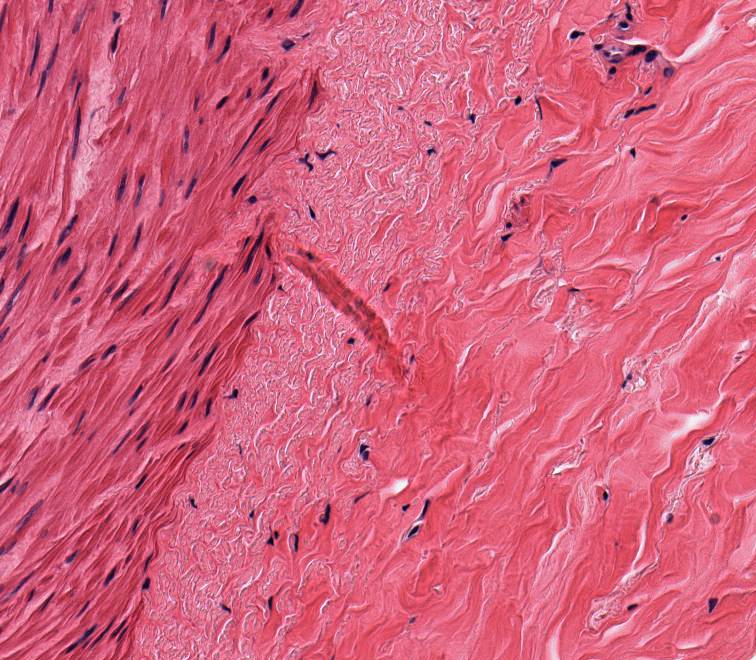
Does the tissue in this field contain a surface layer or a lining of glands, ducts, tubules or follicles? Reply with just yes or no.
No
